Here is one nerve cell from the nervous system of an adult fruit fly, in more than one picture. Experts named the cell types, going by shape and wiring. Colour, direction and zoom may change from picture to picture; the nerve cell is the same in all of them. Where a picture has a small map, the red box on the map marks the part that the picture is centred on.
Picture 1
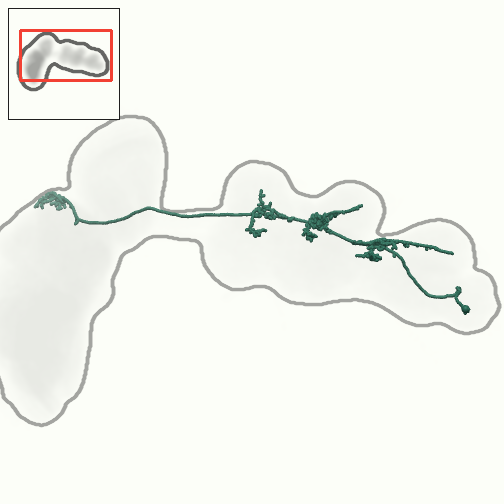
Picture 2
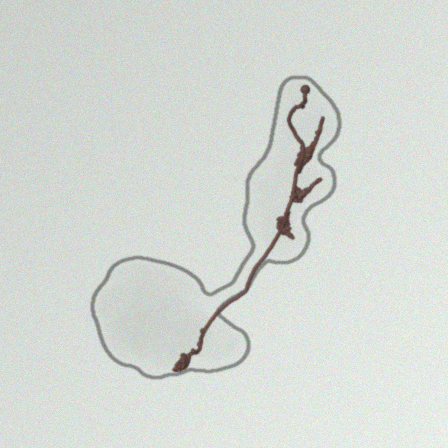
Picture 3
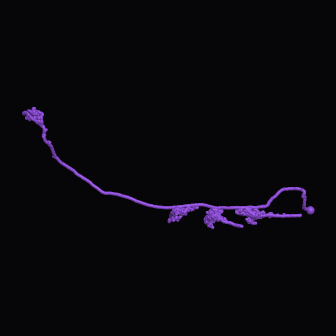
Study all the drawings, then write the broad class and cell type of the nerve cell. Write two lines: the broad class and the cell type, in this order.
ascending neuron
ANXXX120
